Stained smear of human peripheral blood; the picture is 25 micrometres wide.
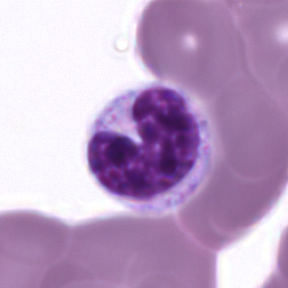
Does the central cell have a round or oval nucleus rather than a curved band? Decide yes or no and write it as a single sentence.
No, the nucleus is stretched into a curved band and lacks separate lobes.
